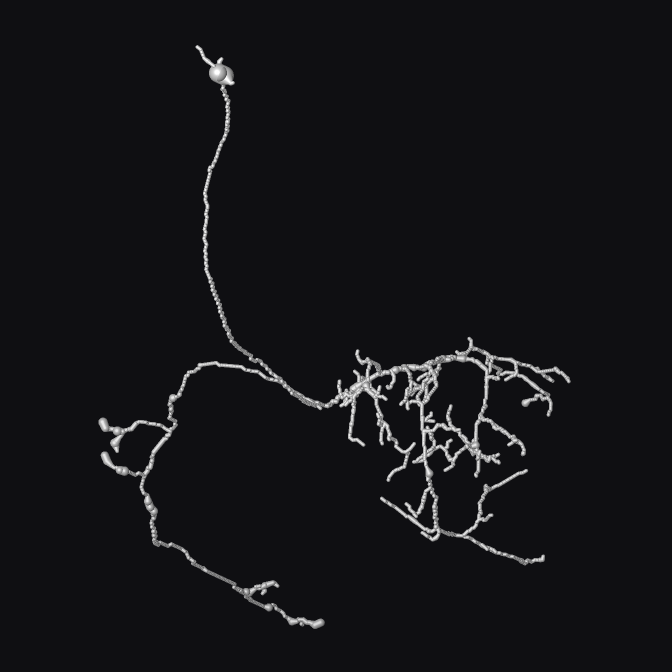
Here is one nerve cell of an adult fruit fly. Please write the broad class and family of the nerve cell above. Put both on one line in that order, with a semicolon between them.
nerve-cord intrinsic neuron; hemilineage 07B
